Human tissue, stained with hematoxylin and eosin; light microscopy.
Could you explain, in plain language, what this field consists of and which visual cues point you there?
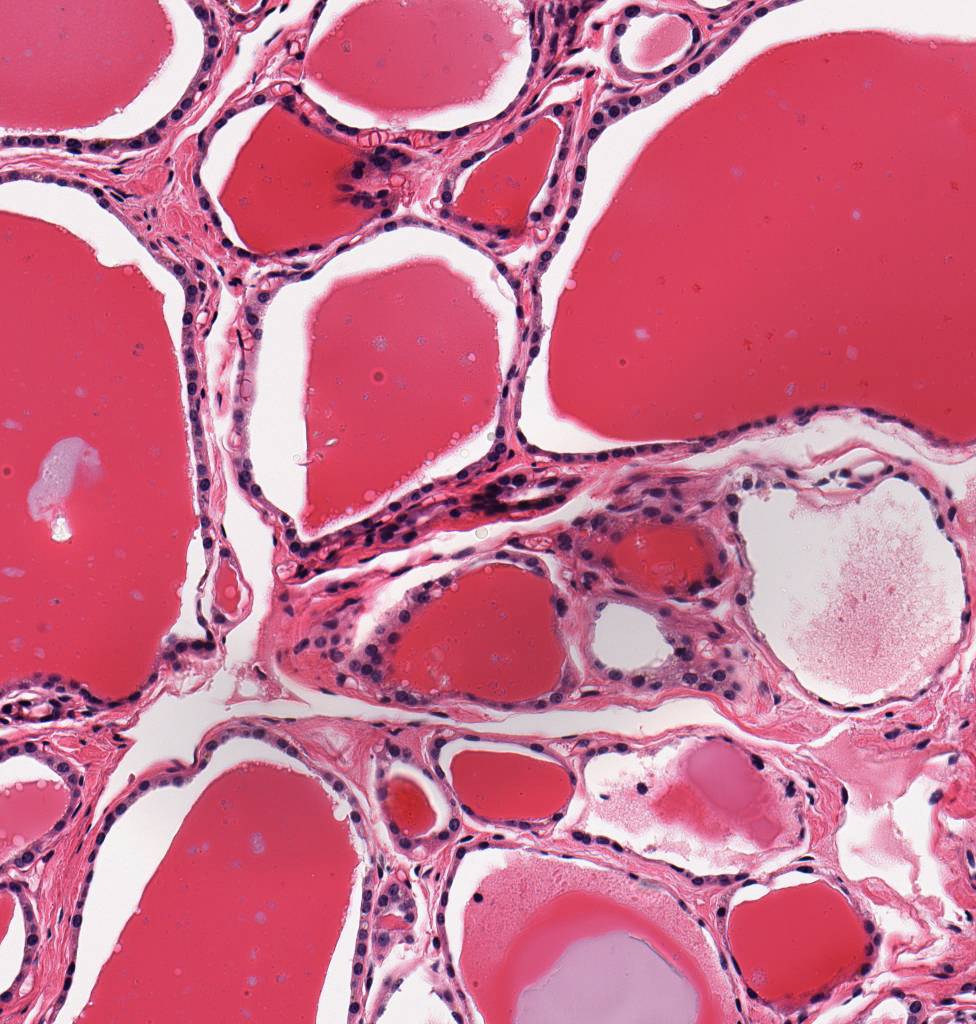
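The structure shown is thyroid follicle: closed follicles of widely varying size, largest at the upper right and along the left edge. Most hold smooth, homogeneous, deep pink colloid and are lined by a single layer of flattened to low cuboidal cells with small, dark, round nuclei.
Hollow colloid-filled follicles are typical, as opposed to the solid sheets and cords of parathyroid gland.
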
